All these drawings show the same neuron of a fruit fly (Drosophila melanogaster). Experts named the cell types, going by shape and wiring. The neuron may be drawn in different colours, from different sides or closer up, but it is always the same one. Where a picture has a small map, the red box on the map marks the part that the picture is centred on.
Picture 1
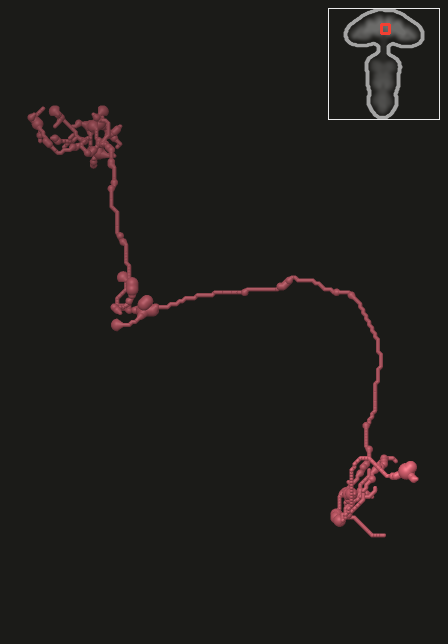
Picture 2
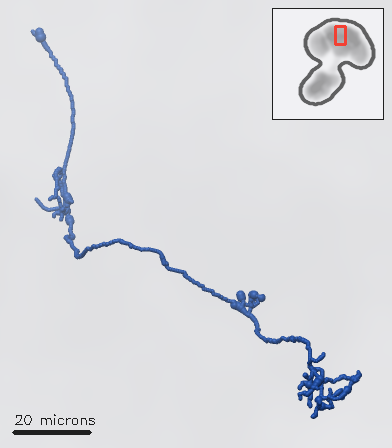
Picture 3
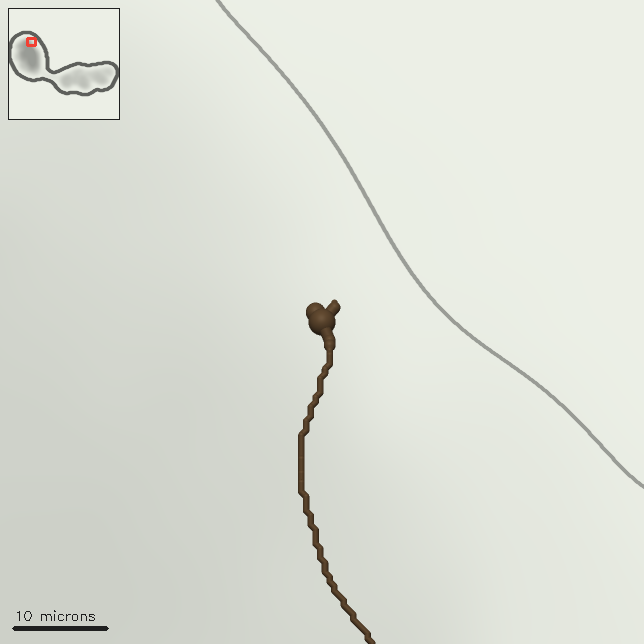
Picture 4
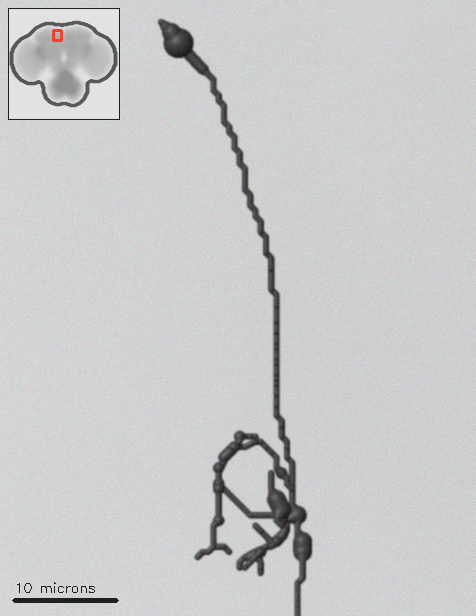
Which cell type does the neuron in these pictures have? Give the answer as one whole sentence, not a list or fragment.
The cell type PFNp_c is the type of this neuron.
